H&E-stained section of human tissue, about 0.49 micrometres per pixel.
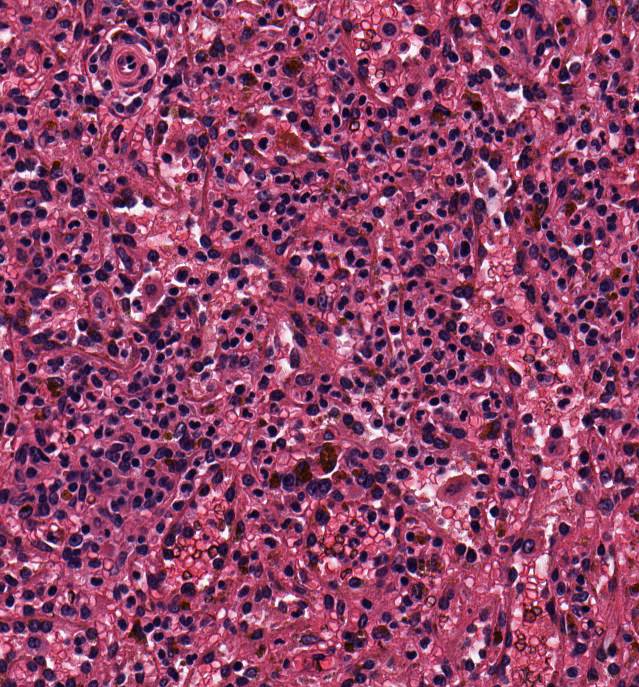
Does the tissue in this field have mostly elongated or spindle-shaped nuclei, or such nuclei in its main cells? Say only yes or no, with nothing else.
No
